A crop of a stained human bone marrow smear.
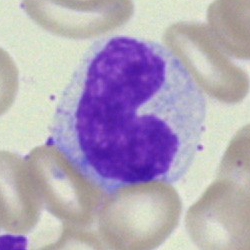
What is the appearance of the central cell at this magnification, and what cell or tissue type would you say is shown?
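A kidney-shaped nucleus has a deep notch opening to the right. Most of the pale greyish blue cytoplasm lies to the right of the nucleus and holds only fine, faint granules. This is a band neutrophil.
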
